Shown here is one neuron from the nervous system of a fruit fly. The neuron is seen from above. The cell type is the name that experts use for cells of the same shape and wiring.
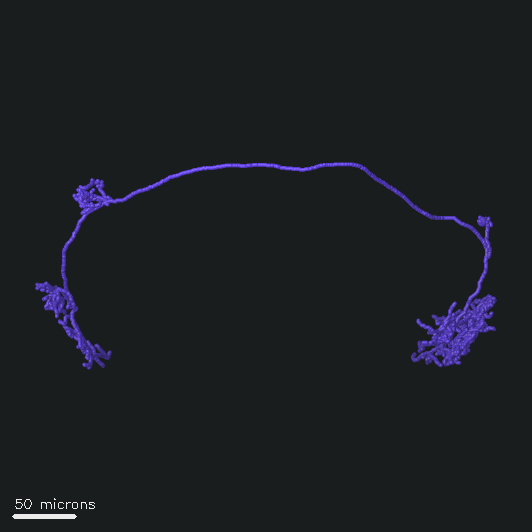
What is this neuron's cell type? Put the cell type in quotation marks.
"LT55"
